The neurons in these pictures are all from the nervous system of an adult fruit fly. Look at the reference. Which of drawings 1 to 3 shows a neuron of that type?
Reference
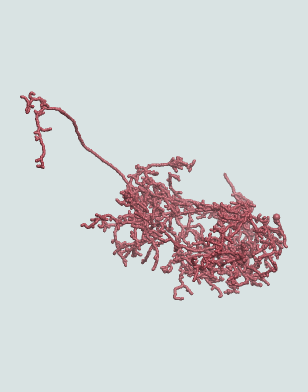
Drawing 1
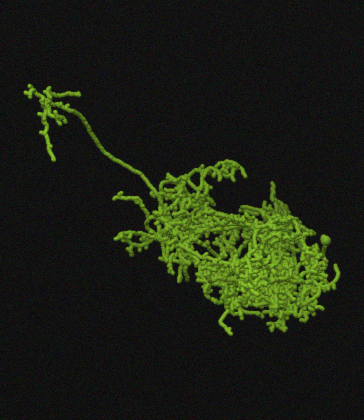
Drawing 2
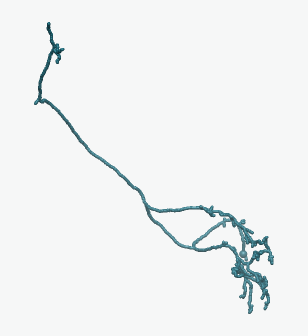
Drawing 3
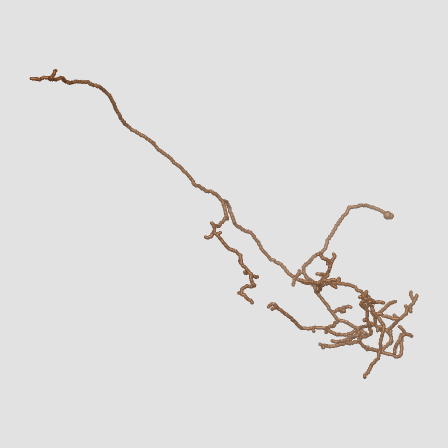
Drawing 1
